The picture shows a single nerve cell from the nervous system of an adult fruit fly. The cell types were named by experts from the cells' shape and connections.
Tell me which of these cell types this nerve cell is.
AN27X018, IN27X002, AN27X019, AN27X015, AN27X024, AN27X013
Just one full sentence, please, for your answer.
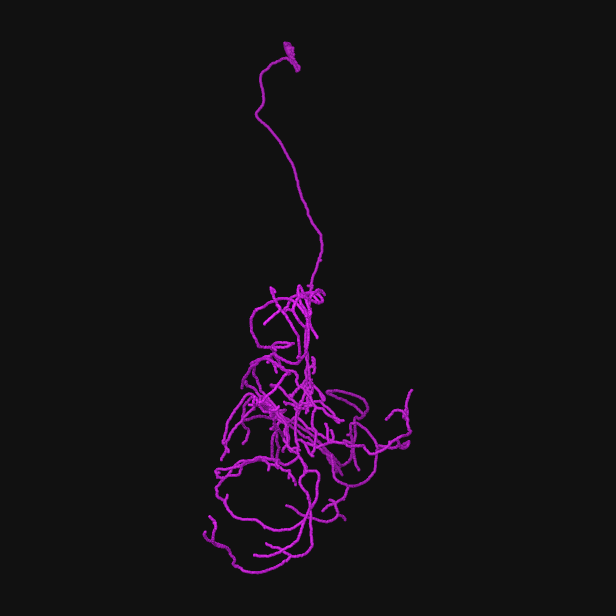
Under the cell type AN27X013 falls this nerve cell.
